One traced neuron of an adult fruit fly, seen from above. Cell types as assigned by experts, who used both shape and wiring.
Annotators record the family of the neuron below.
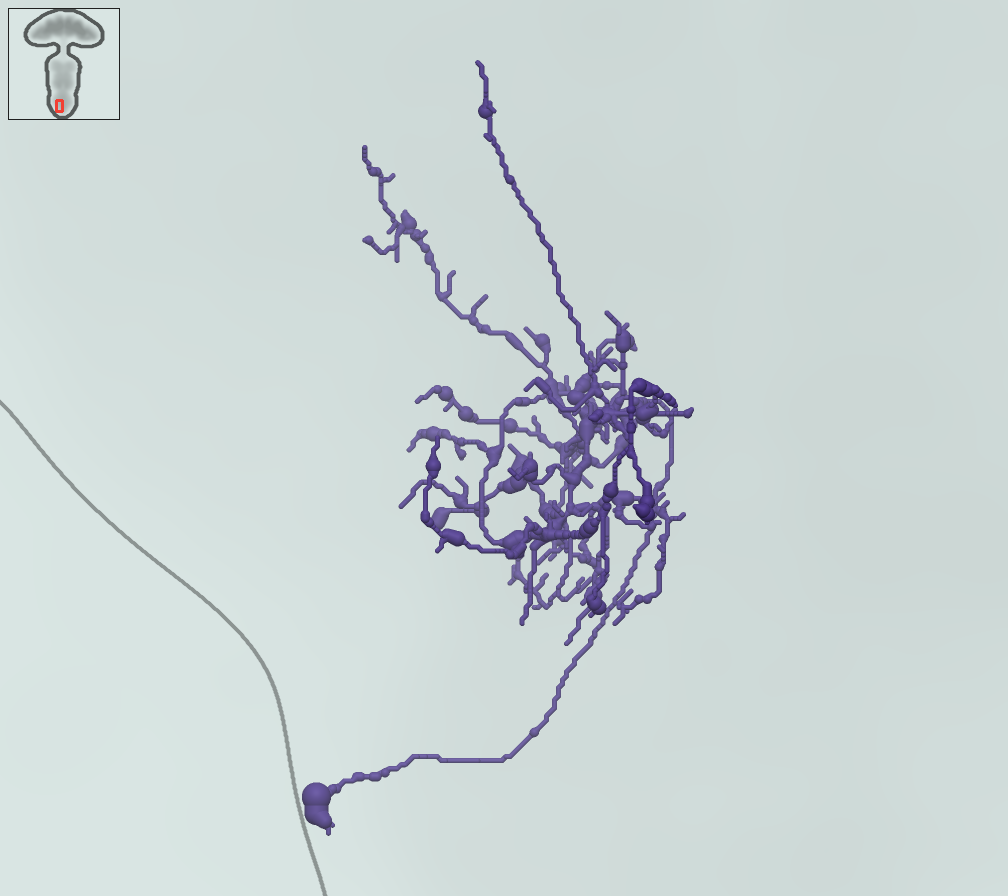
hemilineage 01B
